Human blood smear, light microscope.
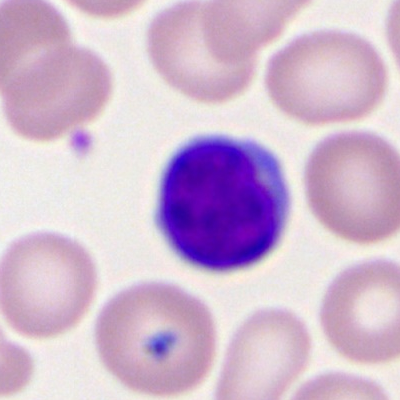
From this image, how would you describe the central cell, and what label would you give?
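Start with the shape: round, with a smooth outline. Inside, the chromatin is dense, dark purple and clumped. The cytoplasm is only a thin rim, and you will find it mainly on the right side of the cell. That rim is pale blue. We call this cell a lymphocyte.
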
